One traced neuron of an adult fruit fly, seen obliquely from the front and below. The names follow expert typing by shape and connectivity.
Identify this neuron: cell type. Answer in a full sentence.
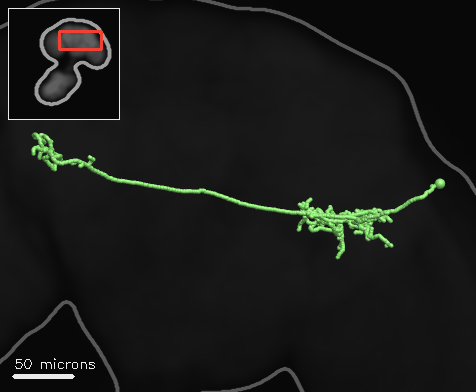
The cell type is CB1109.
